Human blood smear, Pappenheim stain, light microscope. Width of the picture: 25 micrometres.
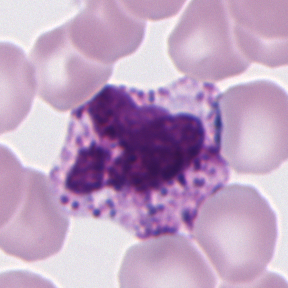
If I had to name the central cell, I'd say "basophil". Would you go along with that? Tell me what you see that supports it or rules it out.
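Deciding feature: pale pinkish-lilac cytoplasm between the granules.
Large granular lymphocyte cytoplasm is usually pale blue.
Verdict: basophil fits; large granular lymphocyte does not. Granules: dark purple, coarse, unevenly scattered.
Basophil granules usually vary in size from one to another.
Chromatin: dense, dark purple, compatible with either name.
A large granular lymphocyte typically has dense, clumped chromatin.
Nucleus: irregular and lobed. Outline: irregular and angular.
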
